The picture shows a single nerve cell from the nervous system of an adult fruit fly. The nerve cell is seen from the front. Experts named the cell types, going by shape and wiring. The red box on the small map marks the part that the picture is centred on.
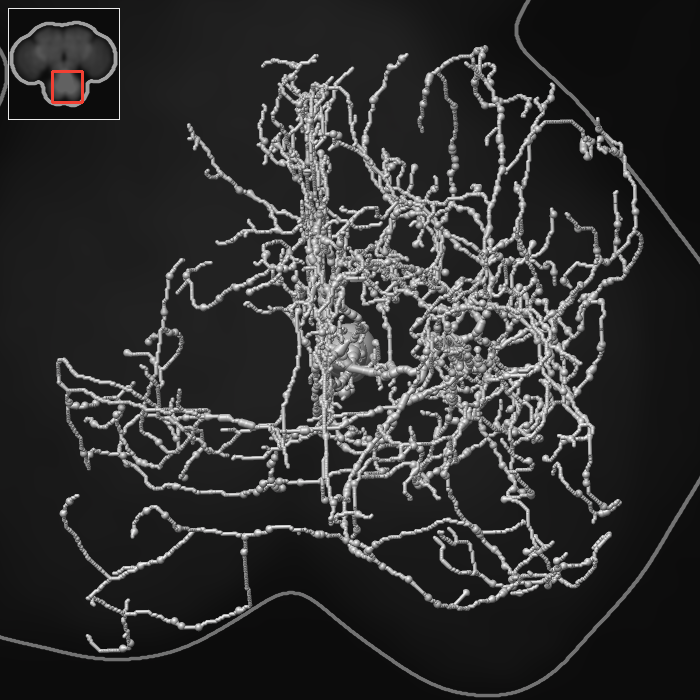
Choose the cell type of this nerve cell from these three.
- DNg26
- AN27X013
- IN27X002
IN27X002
